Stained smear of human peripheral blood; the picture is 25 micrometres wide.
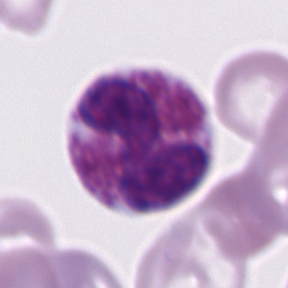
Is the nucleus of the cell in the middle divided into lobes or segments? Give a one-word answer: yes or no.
Yes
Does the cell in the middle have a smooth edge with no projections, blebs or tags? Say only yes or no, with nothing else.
Yes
